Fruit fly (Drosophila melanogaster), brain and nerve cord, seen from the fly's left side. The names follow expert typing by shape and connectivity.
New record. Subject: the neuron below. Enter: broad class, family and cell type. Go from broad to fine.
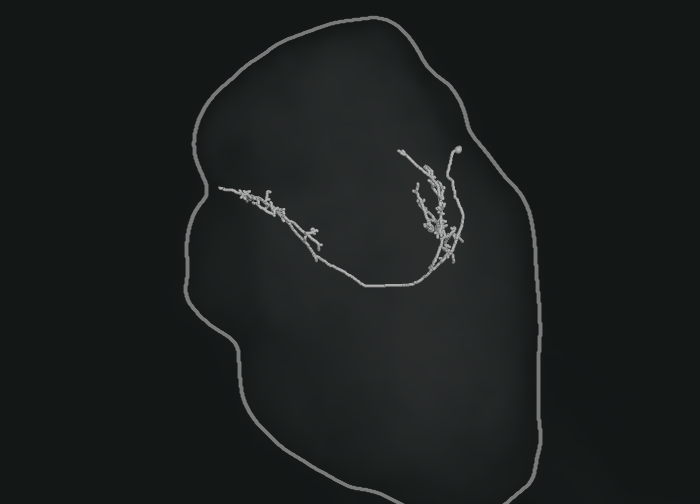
central-brain intrinsic neuron; hemilineage PSp1; LAL151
